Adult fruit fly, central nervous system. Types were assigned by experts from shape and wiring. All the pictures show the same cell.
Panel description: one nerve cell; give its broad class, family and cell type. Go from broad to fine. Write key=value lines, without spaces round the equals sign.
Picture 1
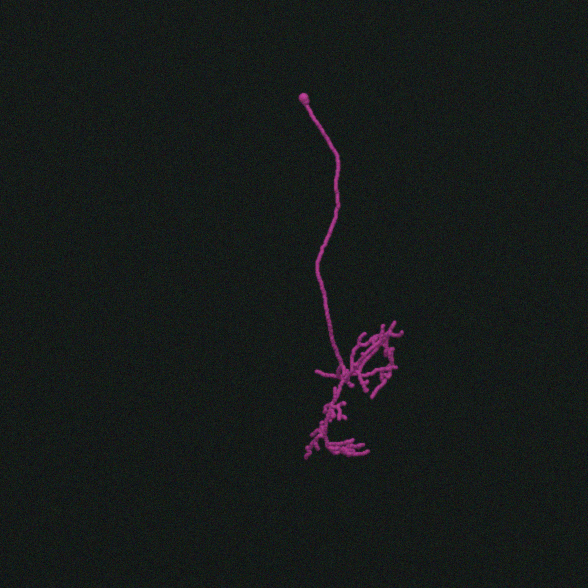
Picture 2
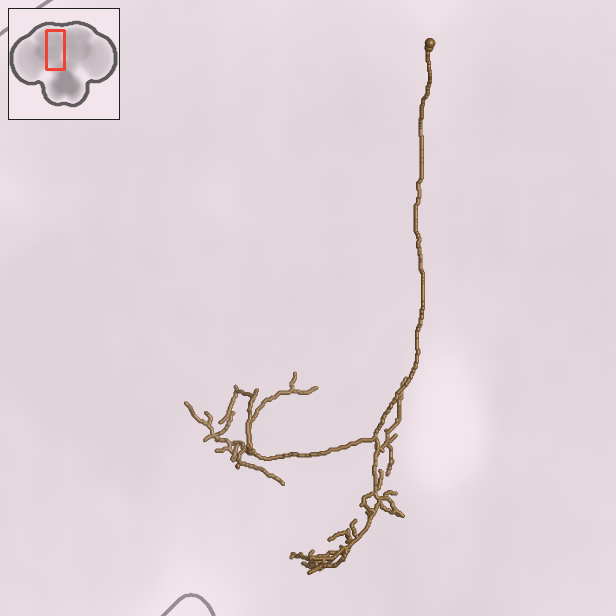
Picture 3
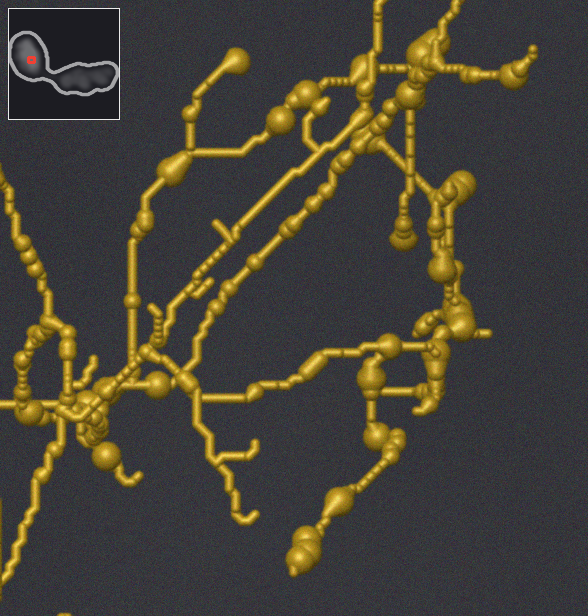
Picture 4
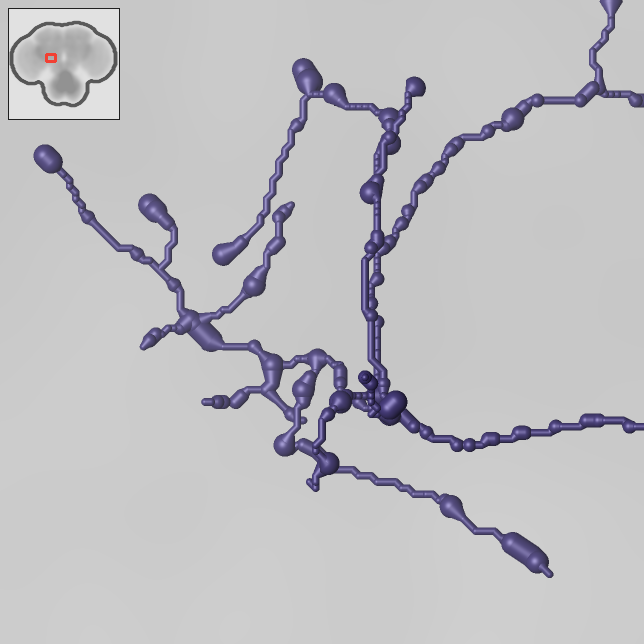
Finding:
broad_class=central-brain intrinsic neuron
family=hemilineage DM1_antero_ventral
cell_type=WED103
